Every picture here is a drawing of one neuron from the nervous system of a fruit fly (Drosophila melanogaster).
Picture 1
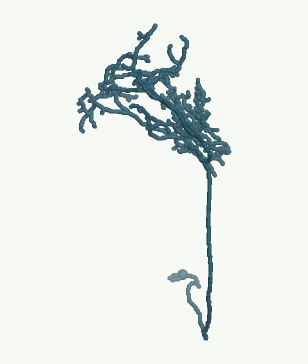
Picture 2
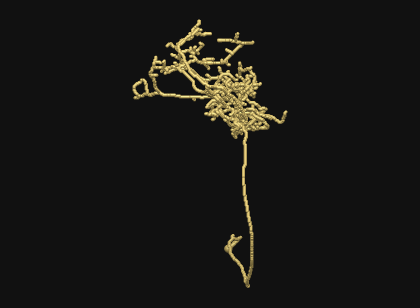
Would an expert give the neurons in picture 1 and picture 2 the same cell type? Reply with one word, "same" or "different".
same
